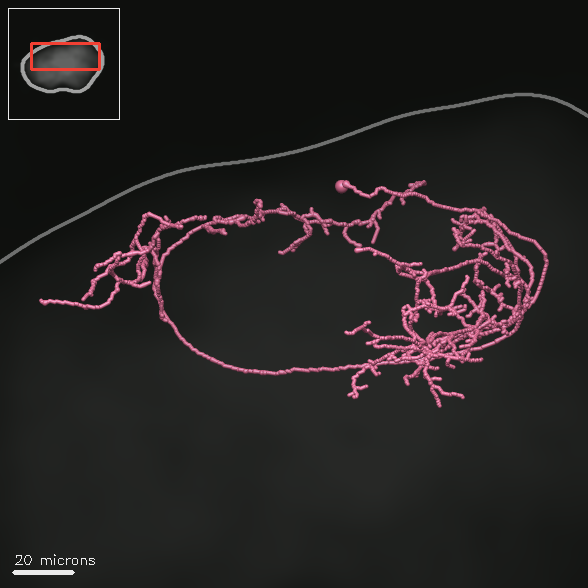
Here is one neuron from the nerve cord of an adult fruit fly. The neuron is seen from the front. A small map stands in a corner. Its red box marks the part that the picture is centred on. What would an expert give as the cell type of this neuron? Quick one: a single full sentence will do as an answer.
As a matter of cell type, the neuron is IN19B055.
